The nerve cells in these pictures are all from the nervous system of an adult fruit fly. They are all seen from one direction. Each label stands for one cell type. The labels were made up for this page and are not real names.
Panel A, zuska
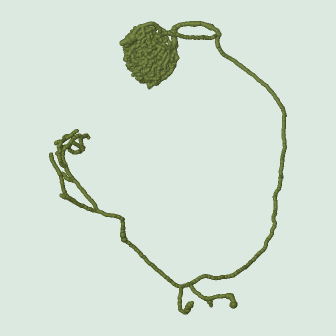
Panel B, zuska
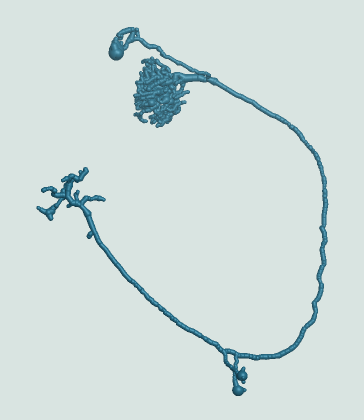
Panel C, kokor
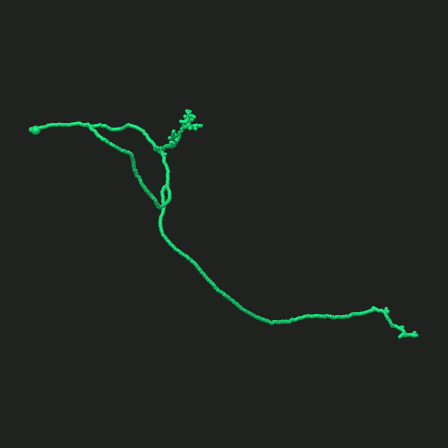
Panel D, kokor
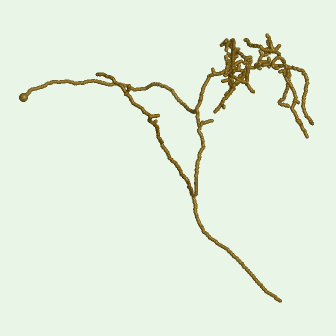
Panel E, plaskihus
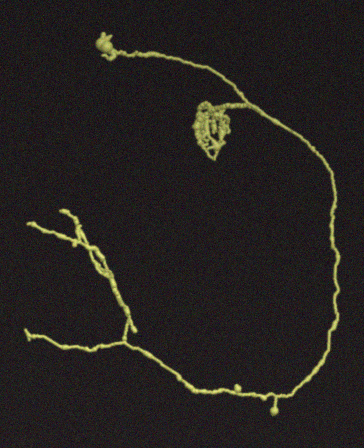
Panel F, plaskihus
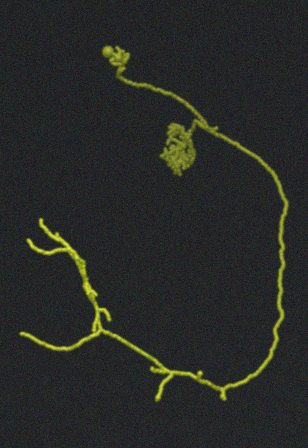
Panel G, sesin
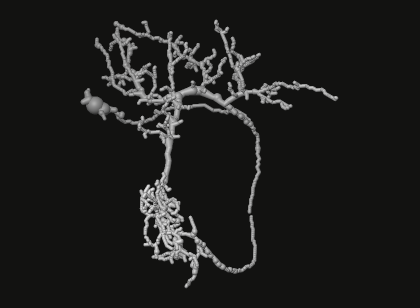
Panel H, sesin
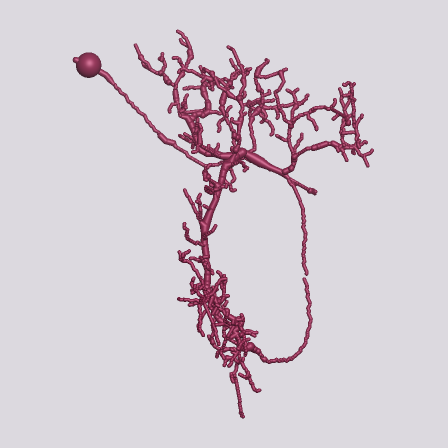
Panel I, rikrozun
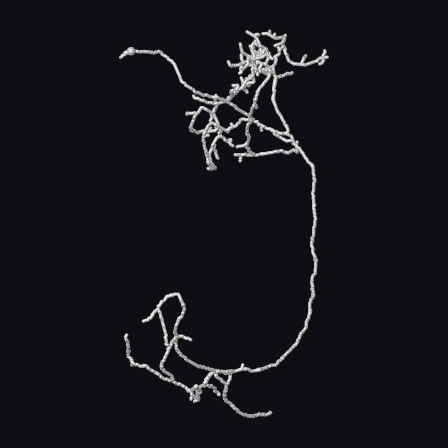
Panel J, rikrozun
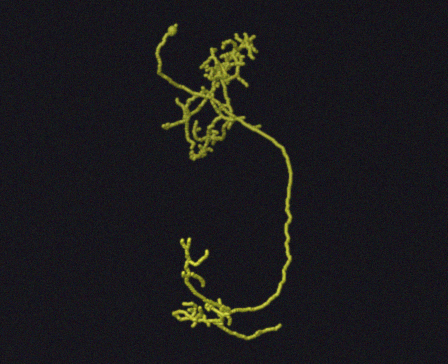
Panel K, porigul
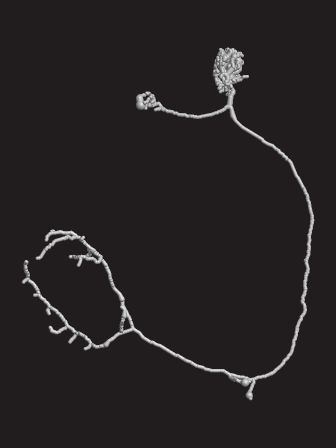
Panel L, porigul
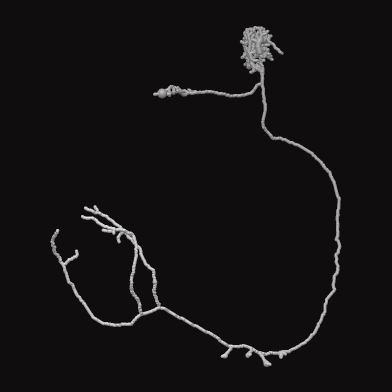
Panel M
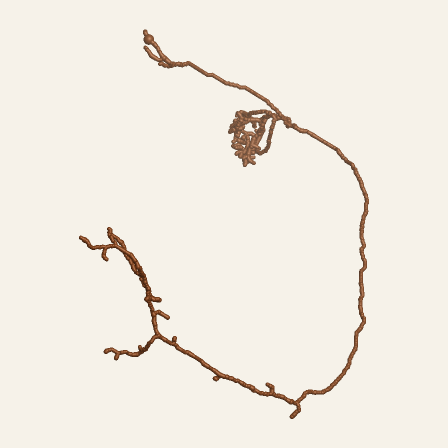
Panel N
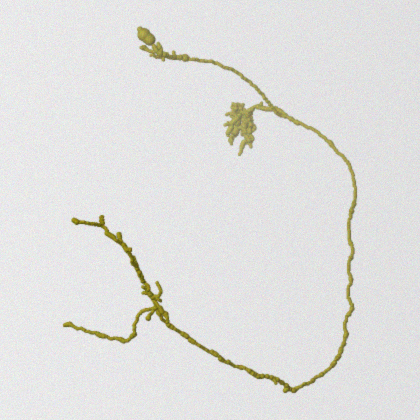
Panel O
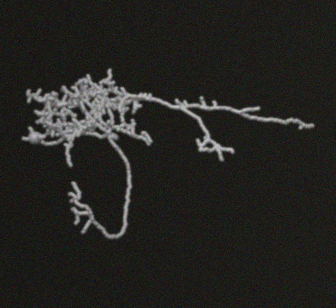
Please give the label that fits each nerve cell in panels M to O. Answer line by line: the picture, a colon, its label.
M: plaskihus
N: plaskihus
O: sesin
